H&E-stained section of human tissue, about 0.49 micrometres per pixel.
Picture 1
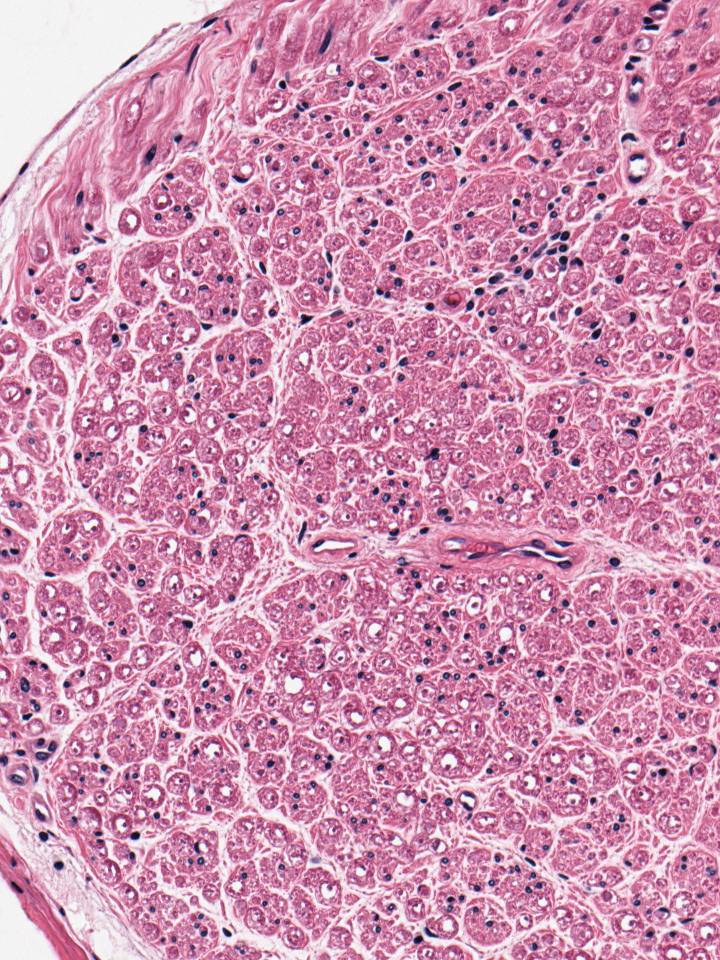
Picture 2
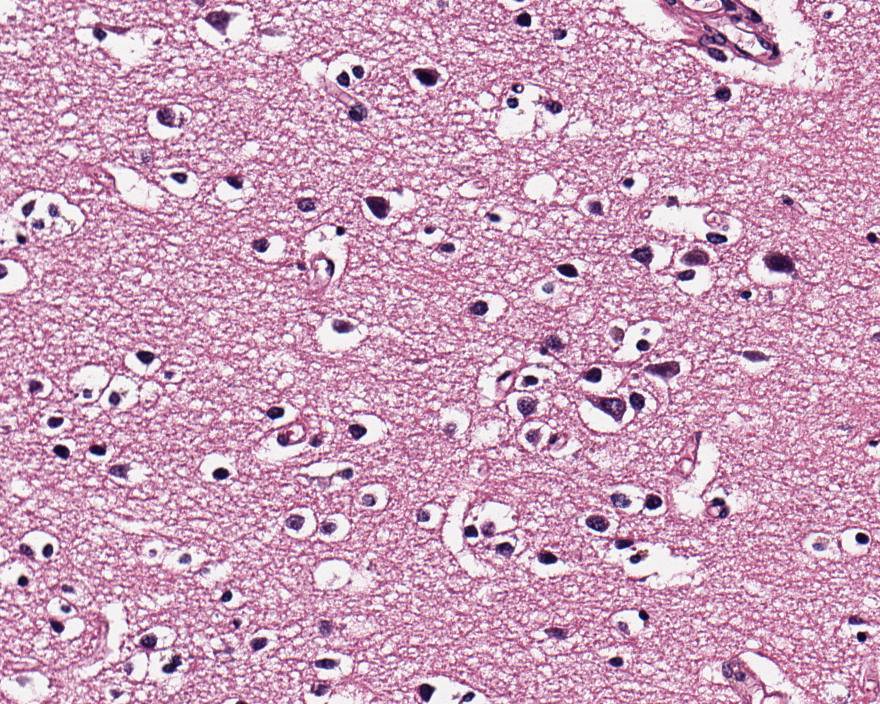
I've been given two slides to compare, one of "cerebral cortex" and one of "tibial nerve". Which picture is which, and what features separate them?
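That first one's tibial nerve, the second's cerebral cortex. In the nerve the field is packed with small round profiles cut in cross-section, gathered into irregular little clusters by thin pale clefts. Small dark round nuclei sit singly between them, and a thin-walled vessel cut lengthwise runs across the middle. The cortex is instead a pink, finely fibrillary, finely vacuolated background with cells scattered singly and in small groups. Most have small, round, dark nuclei with little cytoplasm showing, and there's a loose cluster just right of centre. A small vessel with elongated nuclei in its wall sits at the top right edge.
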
